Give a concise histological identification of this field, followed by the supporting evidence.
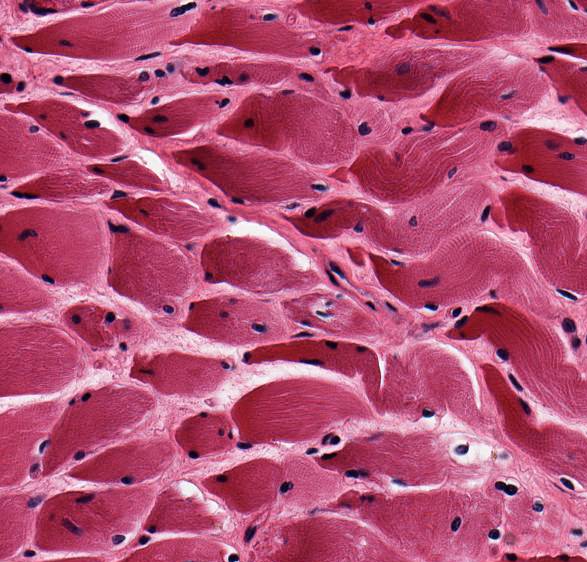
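Skeletal muscle is the tissue here, its fibres cut in mixed planes, many across or obliquely. Toward the upper right, fibres cut lengthwise show fine cross-striations.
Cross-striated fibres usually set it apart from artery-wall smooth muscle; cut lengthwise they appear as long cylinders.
Their cytoplasm stains deep pink-red with eosin. Thin pale pink connective tissue strands, with small dark elongated nuclei, separate the fibres.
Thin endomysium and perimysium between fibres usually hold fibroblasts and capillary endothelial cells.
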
